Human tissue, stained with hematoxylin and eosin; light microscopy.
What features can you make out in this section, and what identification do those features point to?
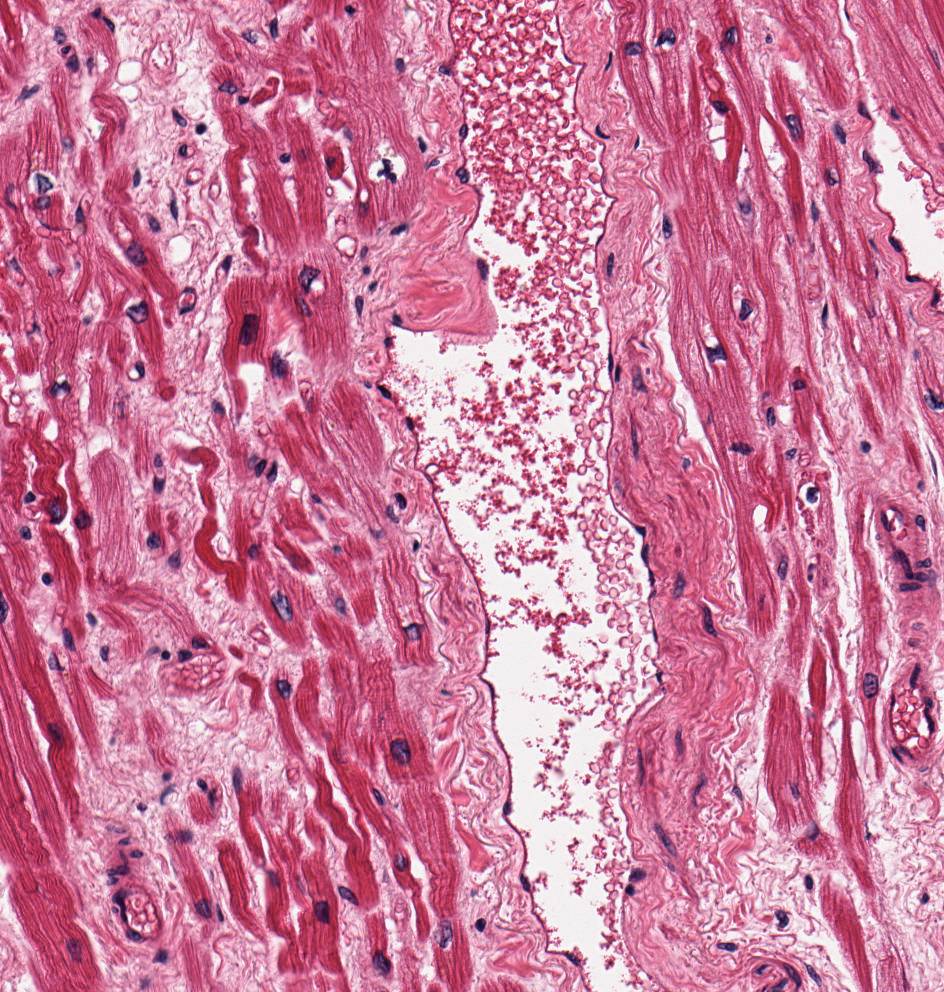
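Thin-walled vessel running vertically down the centre, muscle tissue on both sides. Lining: flat, elongated endothelial nuclei. Muscle fibres run mainly top to bottom, roughly parallel to the vessel, each with a single oval nucleus placed centrally. Atrial appendage of the heart.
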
